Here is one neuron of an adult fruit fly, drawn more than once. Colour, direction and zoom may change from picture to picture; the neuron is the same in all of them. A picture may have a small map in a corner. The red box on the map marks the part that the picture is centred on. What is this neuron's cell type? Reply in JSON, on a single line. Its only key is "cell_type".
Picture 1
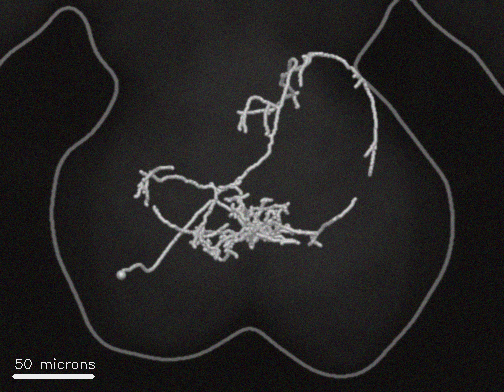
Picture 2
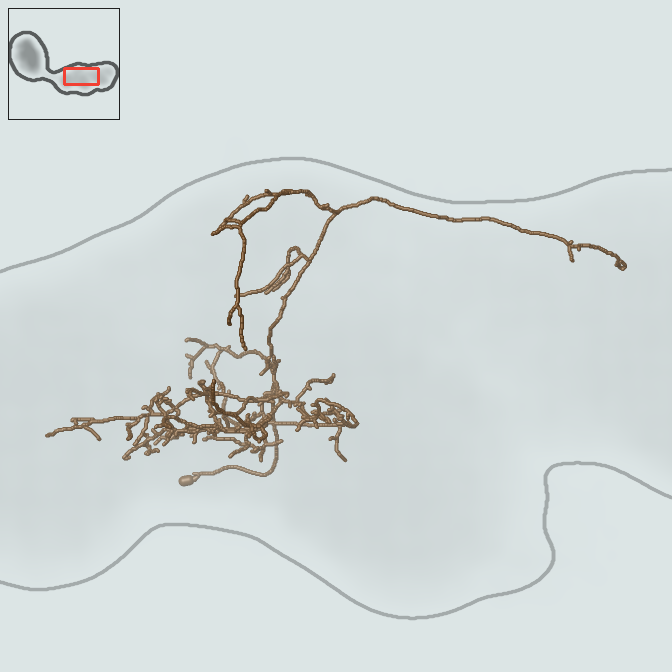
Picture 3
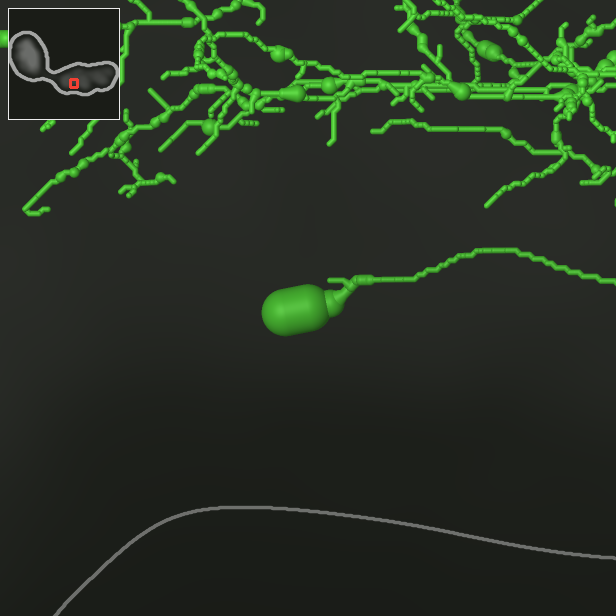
{"cell_type": "IN08B085_a"}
